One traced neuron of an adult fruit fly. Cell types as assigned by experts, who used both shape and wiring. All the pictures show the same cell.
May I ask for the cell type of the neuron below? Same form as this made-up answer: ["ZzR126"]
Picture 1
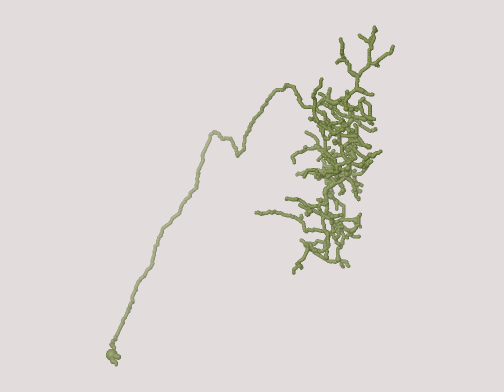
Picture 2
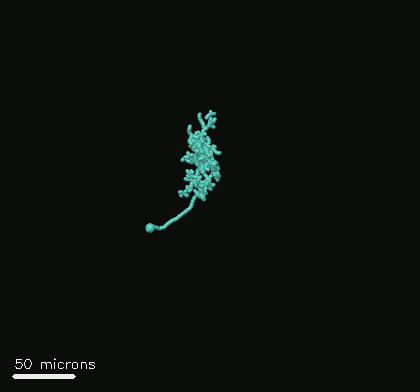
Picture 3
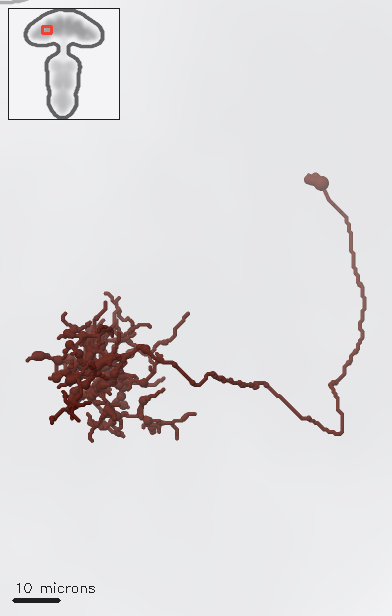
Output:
["Li34a"]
